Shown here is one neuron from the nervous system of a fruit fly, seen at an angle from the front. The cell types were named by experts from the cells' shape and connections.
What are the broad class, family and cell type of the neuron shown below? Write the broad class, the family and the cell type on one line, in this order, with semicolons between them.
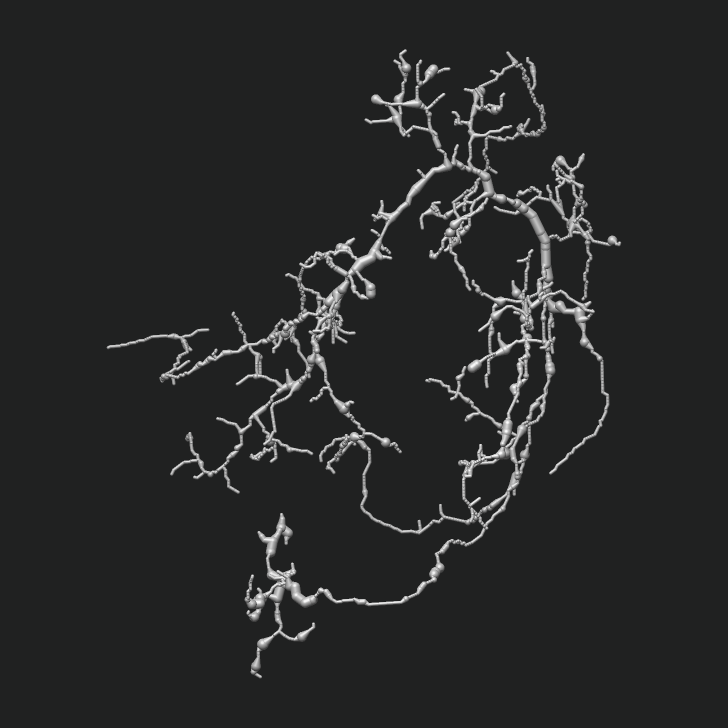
nerve-cord intrinsic neuron; hemilineage 20A.22A; IN20A.22A024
